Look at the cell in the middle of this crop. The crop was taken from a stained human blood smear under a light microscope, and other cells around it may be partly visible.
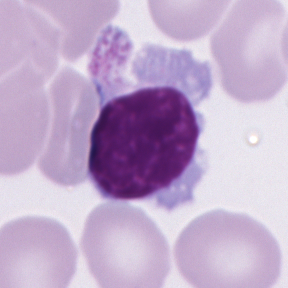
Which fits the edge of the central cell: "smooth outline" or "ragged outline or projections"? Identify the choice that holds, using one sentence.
Rough rather than smooth is the outline of this cell.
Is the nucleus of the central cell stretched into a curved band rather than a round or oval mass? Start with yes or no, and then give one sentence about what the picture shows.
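No. The nucleus is round to oval with a smooth outline and no indentation.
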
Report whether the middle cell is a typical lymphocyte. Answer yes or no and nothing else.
no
